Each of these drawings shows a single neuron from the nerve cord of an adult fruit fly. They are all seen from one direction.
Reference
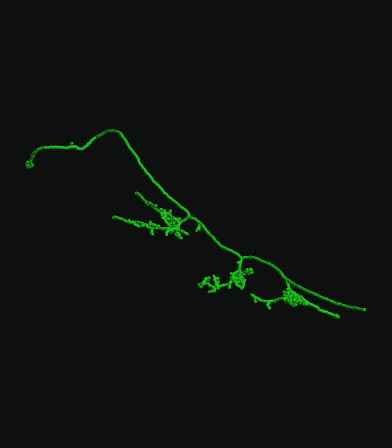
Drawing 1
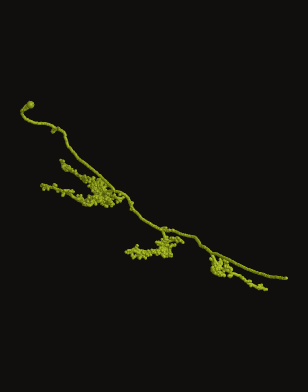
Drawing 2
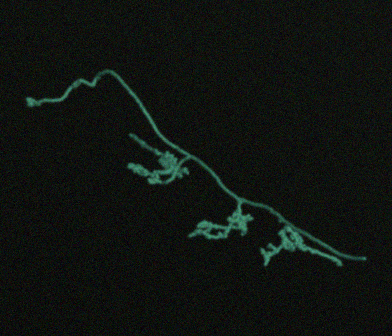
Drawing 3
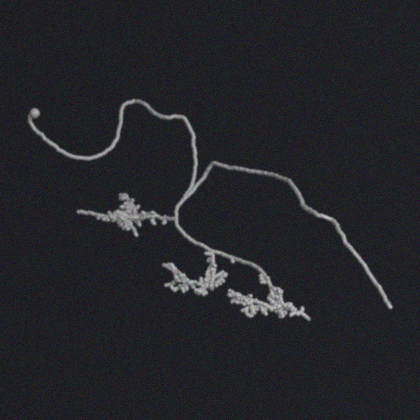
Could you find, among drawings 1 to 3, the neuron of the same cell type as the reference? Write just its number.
2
